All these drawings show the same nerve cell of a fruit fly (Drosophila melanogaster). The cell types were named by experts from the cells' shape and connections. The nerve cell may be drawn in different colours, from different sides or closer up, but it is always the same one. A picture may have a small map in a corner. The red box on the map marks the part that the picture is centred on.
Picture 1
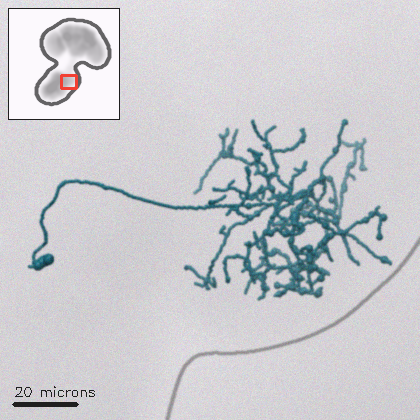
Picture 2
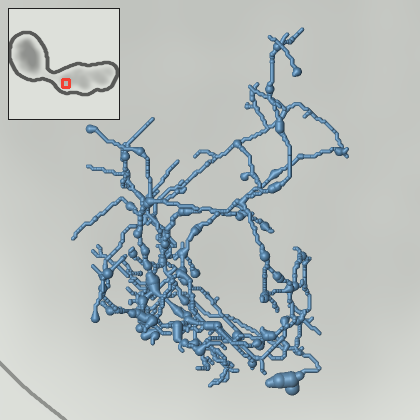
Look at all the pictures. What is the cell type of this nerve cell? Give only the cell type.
IN13B058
